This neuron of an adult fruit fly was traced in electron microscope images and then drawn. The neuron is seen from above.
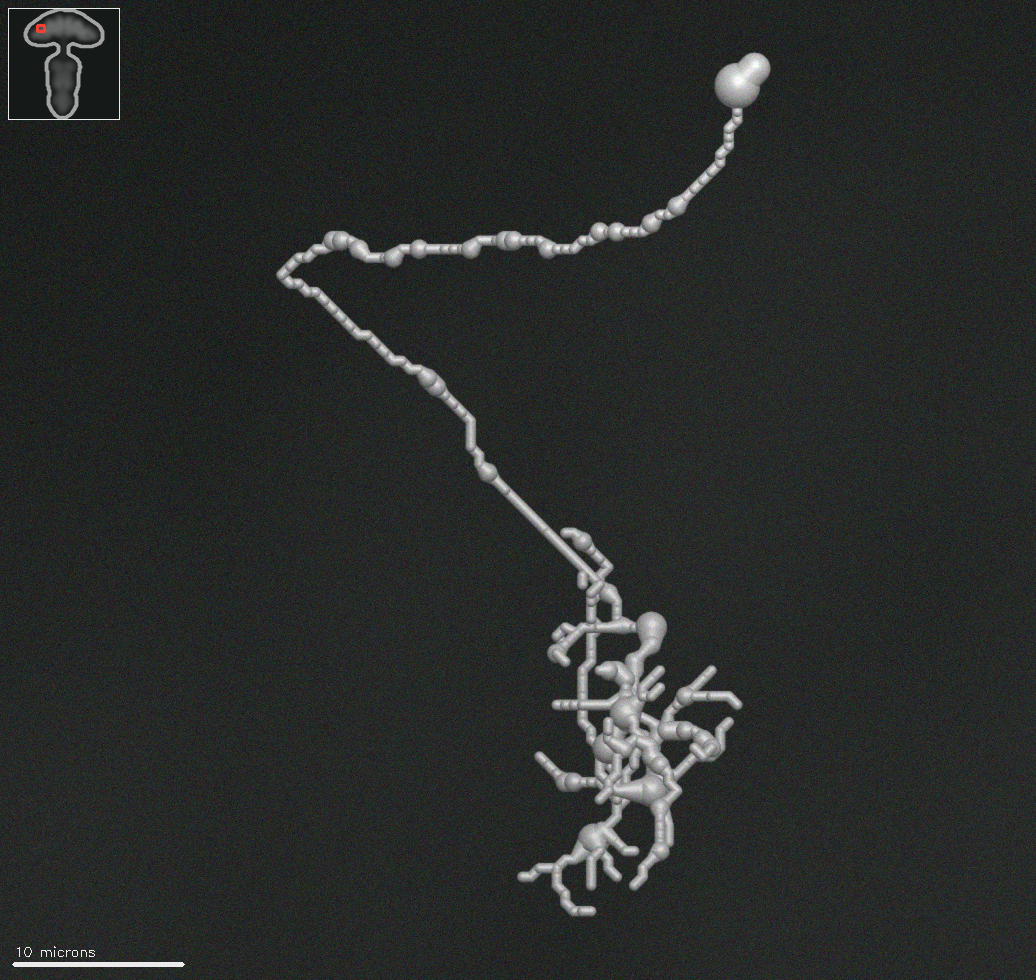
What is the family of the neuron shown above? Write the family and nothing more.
Cm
